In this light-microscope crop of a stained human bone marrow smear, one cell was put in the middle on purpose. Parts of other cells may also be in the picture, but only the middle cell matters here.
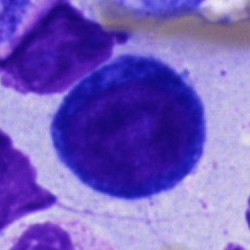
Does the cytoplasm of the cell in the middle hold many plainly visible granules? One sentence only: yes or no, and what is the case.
No, no visible granules are present in the cytoplasm of the cell.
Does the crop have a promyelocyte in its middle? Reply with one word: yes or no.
no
